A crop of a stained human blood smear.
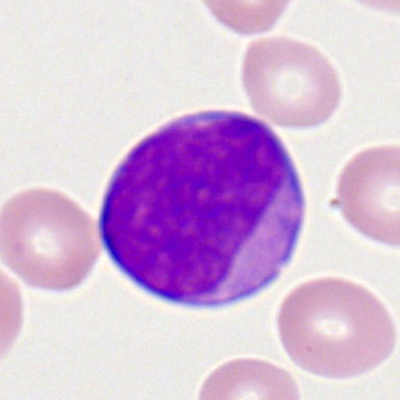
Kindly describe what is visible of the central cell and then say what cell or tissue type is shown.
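Dark purple chromatin shows a mottled pattern of small paler spots. The cytoplasm is pale bluish-lilac, without distinct granules and without vacuoles. The cell is a myeloblast.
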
